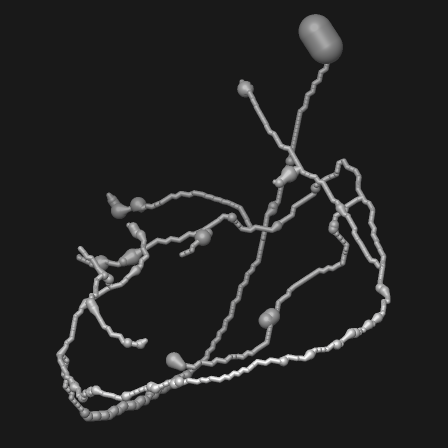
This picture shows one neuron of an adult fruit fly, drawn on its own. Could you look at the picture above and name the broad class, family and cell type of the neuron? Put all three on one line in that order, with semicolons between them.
central-brain intrinsic neuron; hemilineage SMPpd1; SMP352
